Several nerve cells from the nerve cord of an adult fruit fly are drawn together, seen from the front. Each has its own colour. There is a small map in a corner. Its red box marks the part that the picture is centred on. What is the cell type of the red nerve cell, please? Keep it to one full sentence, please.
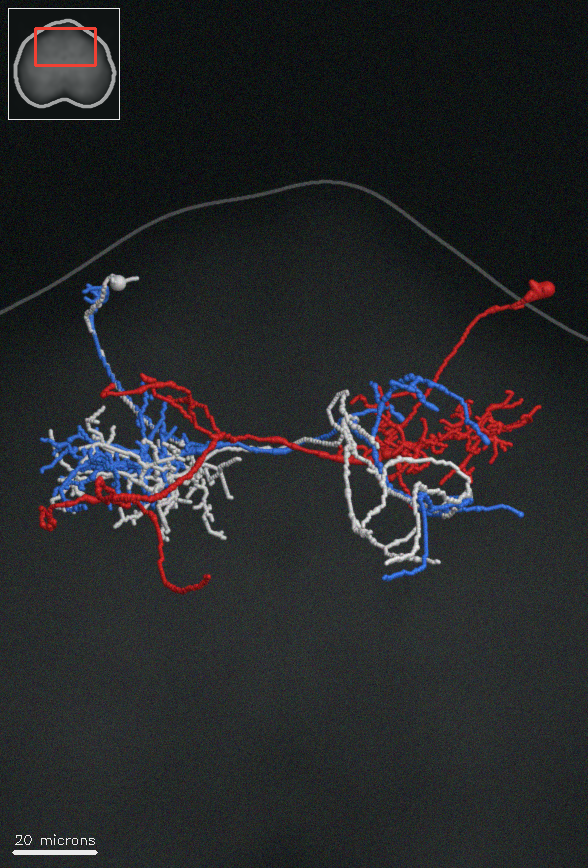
This nerve cell is included in the cell type AN19B063.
